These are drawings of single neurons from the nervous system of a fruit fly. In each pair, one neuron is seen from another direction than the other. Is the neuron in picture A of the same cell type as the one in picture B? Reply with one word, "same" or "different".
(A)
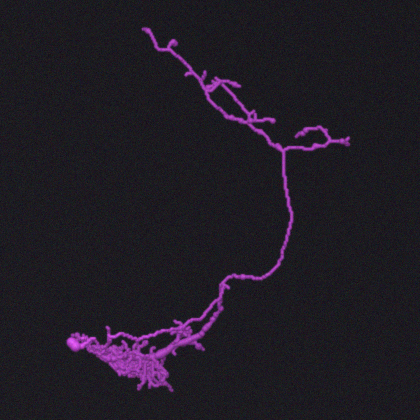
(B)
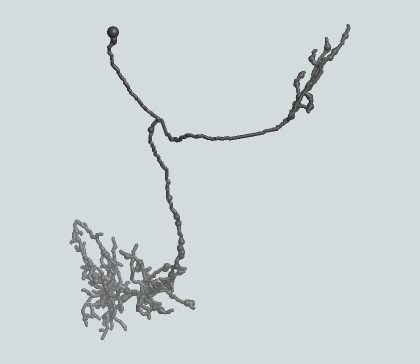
different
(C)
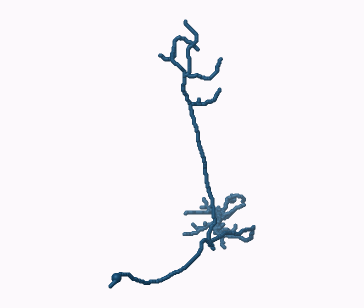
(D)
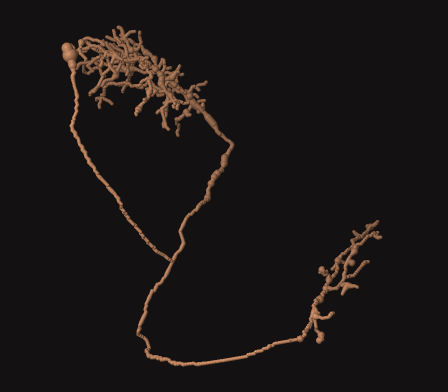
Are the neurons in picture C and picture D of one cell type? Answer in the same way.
different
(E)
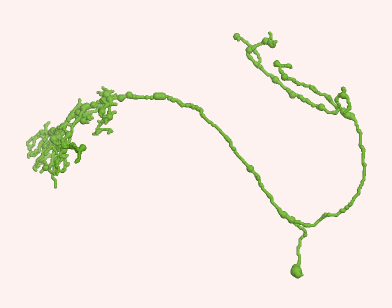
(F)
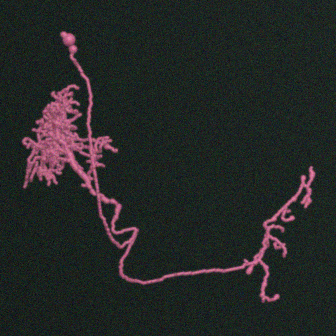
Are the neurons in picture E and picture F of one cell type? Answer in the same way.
different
